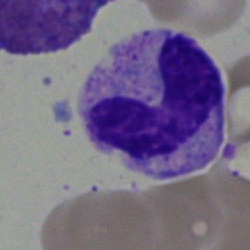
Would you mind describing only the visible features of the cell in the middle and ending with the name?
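What strikes me first is the nucleus: a thick, curved band bent into a horseshoe. The open side of that bend faces the upper left of the cell. The chromatin looks dark purple and dense. Through the cytoplasm I can see fine purple granules scattered about. Putting that together, I have a band neutrophil.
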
